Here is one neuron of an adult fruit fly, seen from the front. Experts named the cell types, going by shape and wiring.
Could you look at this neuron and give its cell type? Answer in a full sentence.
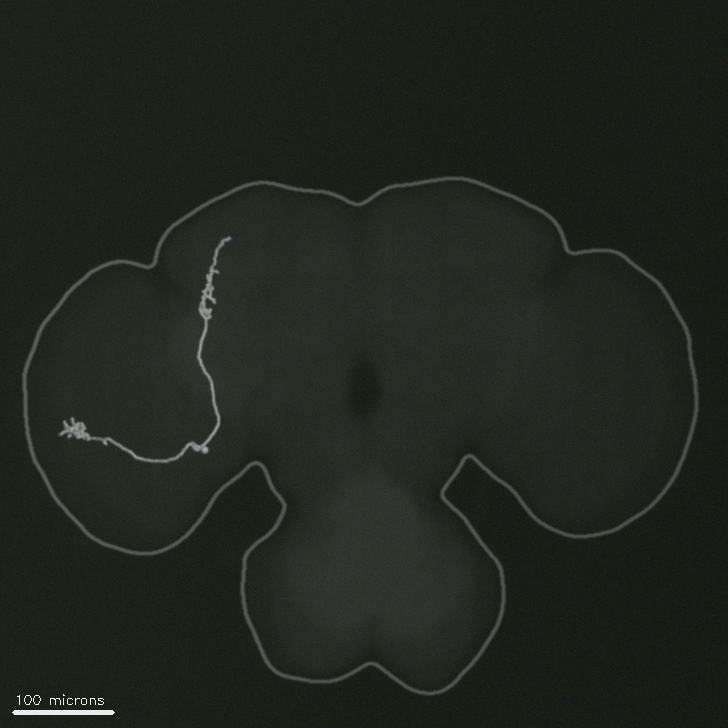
The cell type is MeVP10.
